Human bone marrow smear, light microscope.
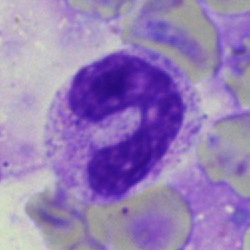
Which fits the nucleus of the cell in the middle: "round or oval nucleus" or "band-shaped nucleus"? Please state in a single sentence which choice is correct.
Shaped like a horseshoe, C, U or S, its nucleus lacks separate lobes.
